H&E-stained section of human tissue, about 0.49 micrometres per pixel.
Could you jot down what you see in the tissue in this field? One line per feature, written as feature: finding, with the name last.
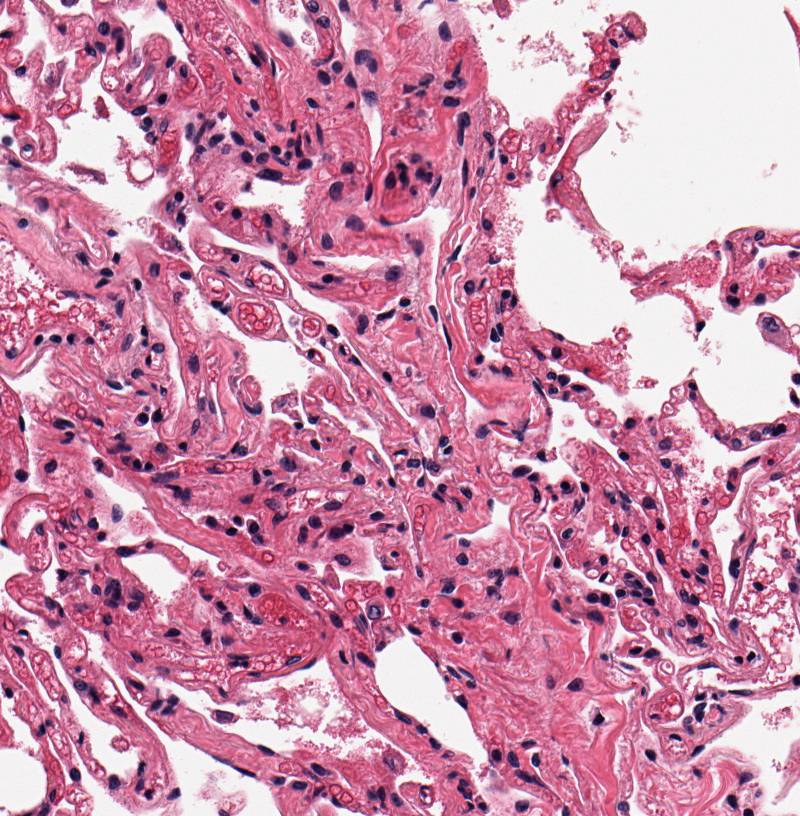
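Capillaries: within septa, packed with red blood cells
Nuclei: mostly small, dark, oval to spindle-shaped
Lining: single layer of flattened cells along open spaces
Glands: none in field
Tissue: lung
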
